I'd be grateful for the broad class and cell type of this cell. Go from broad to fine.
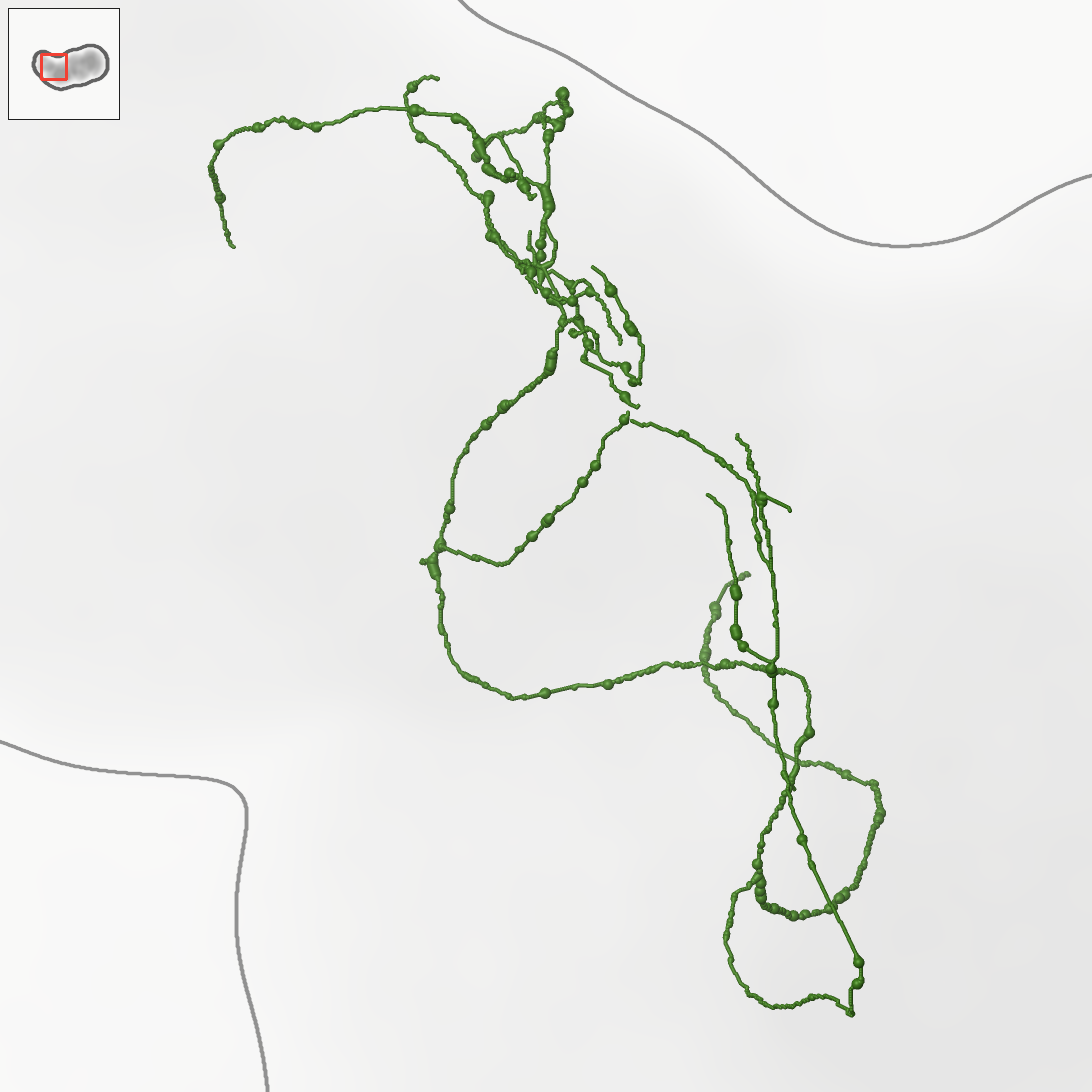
sensory neuron entering the nerve cord; SNxx32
